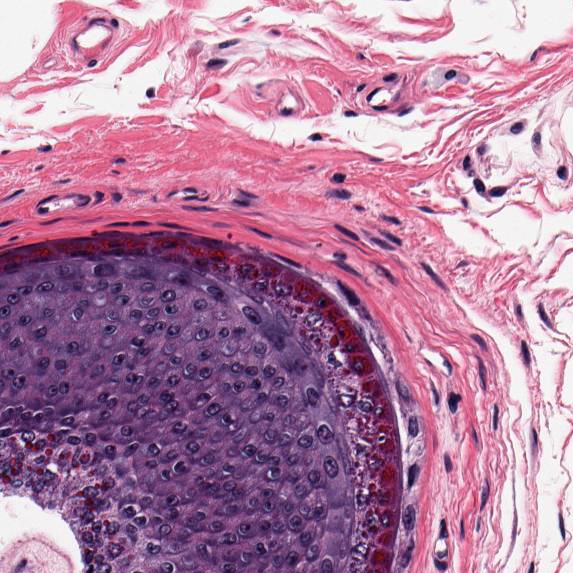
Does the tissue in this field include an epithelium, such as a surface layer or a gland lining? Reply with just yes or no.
Yes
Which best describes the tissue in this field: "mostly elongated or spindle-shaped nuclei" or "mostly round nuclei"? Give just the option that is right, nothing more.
Mostly round nuclei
